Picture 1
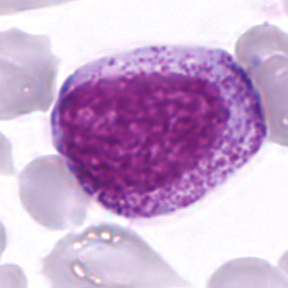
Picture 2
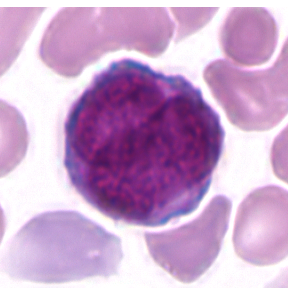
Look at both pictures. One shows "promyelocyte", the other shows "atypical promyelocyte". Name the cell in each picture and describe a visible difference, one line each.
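In picture 1 we see a promyelocyte: The cytoplasm holds many dark purple granules.
In picture 2 we see an atypical promyelocyte: No distinct granules are seen in the cytoplasm.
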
